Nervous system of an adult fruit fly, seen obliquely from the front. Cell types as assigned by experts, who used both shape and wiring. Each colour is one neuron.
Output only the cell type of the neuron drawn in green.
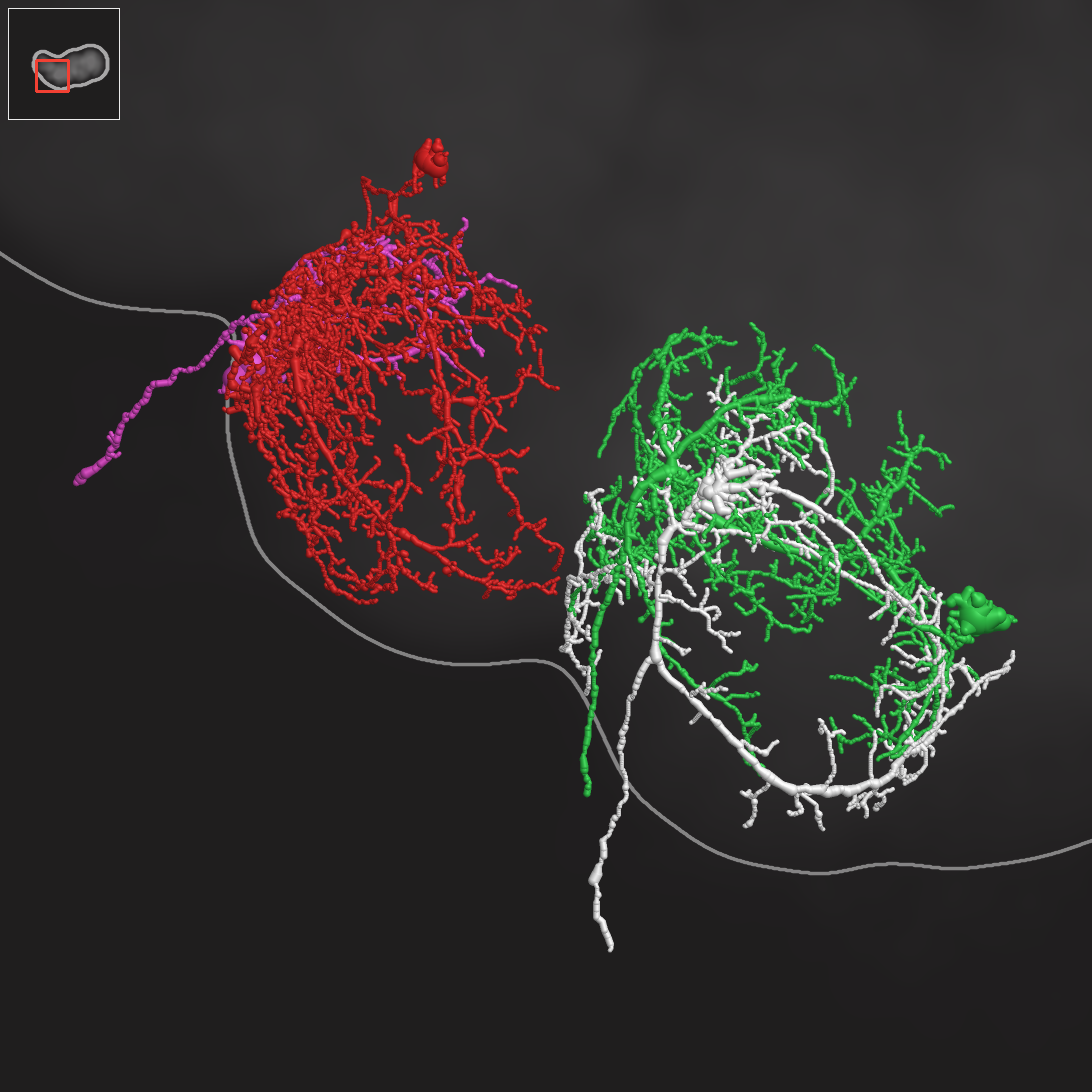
Pleural remotor/abductor MN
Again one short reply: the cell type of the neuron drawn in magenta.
Sternal posterior rotator MN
